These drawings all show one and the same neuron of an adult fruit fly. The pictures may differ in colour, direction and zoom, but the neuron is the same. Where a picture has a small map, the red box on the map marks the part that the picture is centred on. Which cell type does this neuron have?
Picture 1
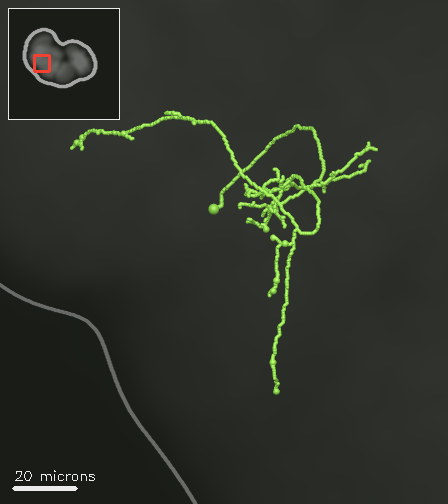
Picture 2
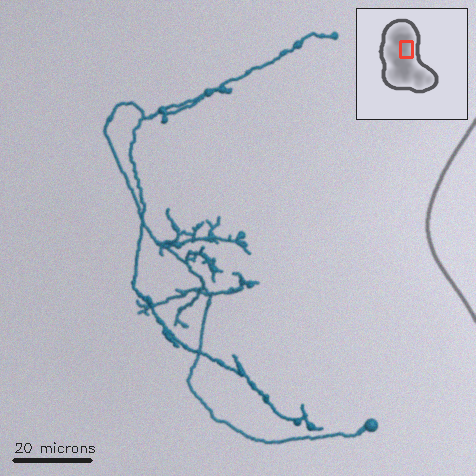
FS3_a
